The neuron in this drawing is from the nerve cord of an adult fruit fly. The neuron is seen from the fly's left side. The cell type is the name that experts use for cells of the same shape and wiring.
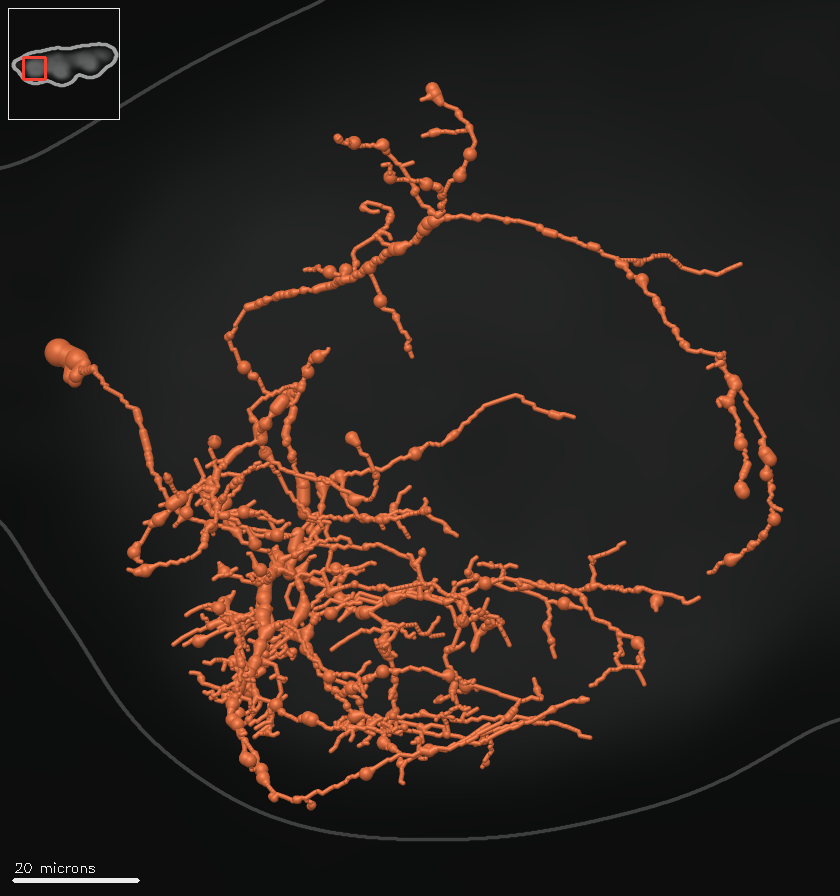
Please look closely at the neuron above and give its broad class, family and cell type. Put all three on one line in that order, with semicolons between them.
nerve-cord intrinsic neuron; hemilineage 09B; IN09B038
